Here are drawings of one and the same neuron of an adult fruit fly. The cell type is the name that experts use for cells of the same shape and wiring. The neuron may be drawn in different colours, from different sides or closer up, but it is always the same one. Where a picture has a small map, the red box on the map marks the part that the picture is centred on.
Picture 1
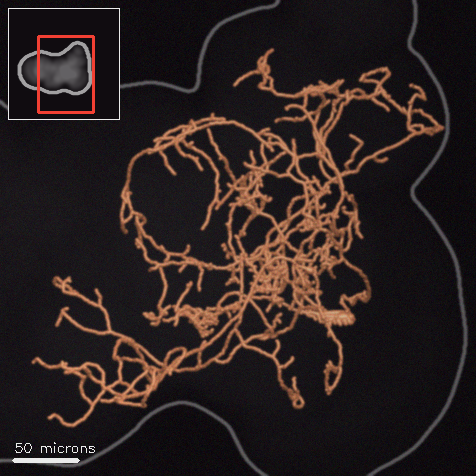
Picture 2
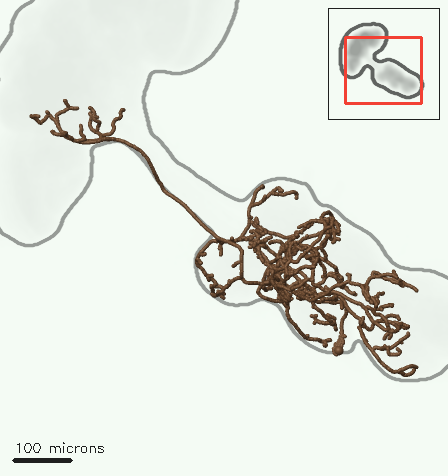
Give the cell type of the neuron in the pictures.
vMS16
